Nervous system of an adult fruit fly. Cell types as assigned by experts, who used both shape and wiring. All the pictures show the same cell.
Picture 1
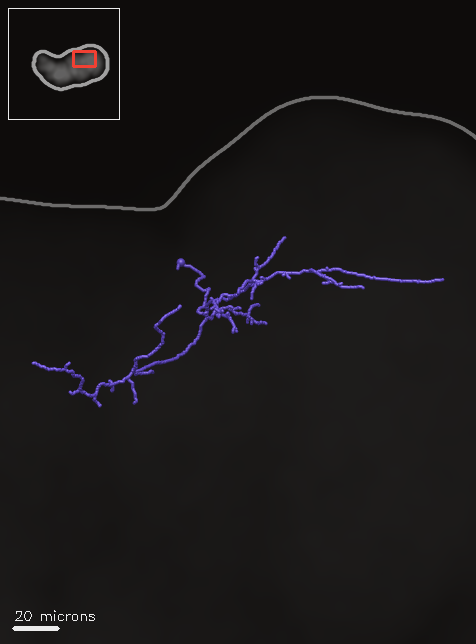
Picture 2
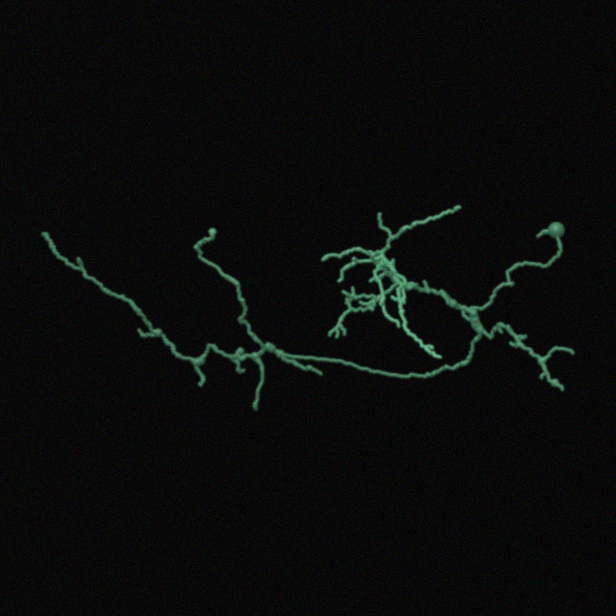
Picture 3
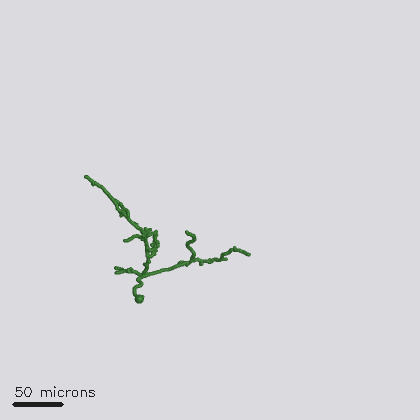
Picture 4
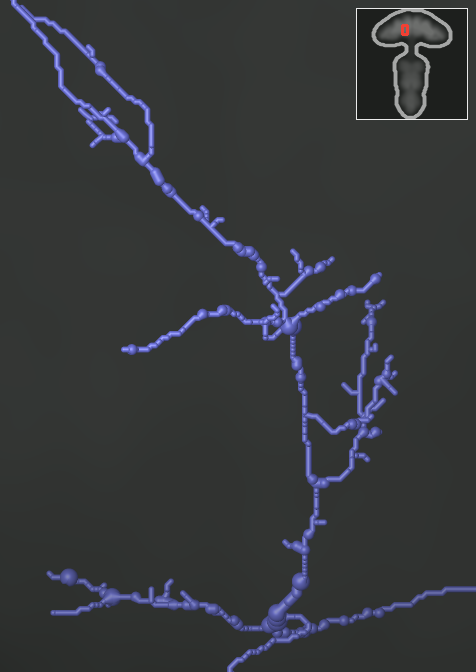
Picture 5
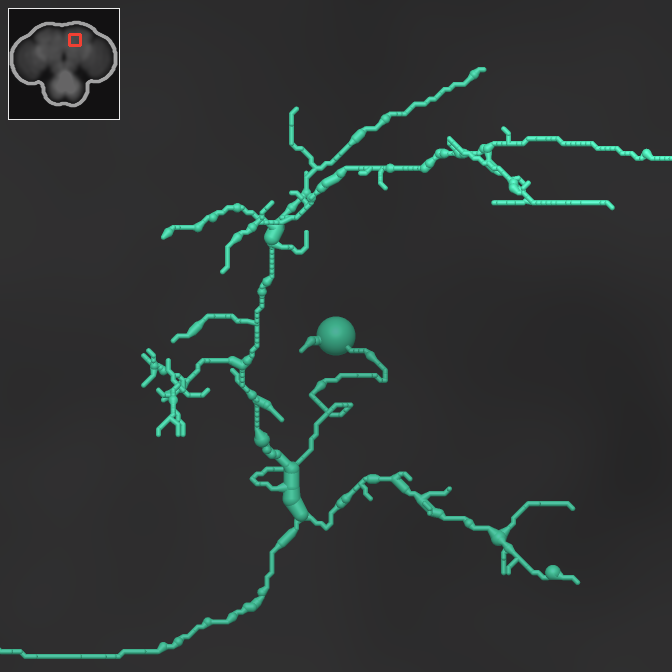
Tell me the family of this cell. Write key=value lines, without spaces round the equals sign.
family=hemilineage PSp3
